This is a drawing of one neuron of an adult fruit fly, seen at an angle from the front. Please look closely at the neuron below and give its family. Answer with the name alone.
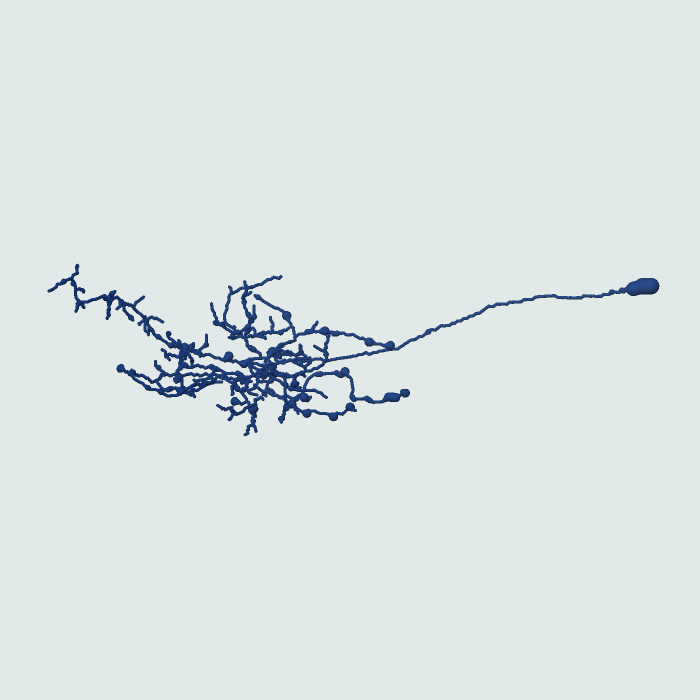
hemilineage 01B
